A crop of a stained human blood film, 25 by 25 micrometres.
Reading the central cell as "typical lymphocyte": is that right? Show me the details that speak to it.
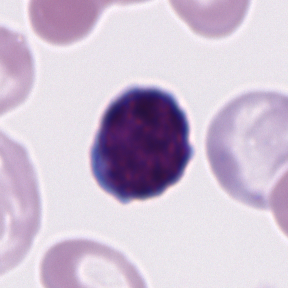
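Roughly round, with a slightly uneven, bumpy edge, the cell measures about 11 by 9 micrometres. Its nucleus, about 9 by 8 micrometres, is roughly round without a deep notch or lobes, with dense, dark purple, coarsely clumped chromatin and no visible nucleolus.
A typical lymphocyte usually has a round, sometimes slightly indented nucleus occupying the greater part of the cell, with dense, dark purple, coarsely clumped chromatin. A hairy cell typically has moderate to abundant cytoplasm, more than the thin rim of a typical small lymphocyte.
A nucleus filling most of the cell speaks for typical lymphocyte and against hairy cell. The cell is a typical lymphocyte.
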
